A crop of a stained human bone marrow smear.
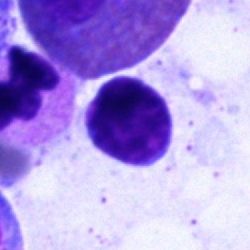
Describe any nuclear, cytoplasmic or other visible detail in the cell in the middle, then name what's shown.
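Round in outline, the cell has dense, dark purple chromatin. No nucleoli are clearly visible in the nucleus, and no granules are seen over the cell. It is a lymphocyte.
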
